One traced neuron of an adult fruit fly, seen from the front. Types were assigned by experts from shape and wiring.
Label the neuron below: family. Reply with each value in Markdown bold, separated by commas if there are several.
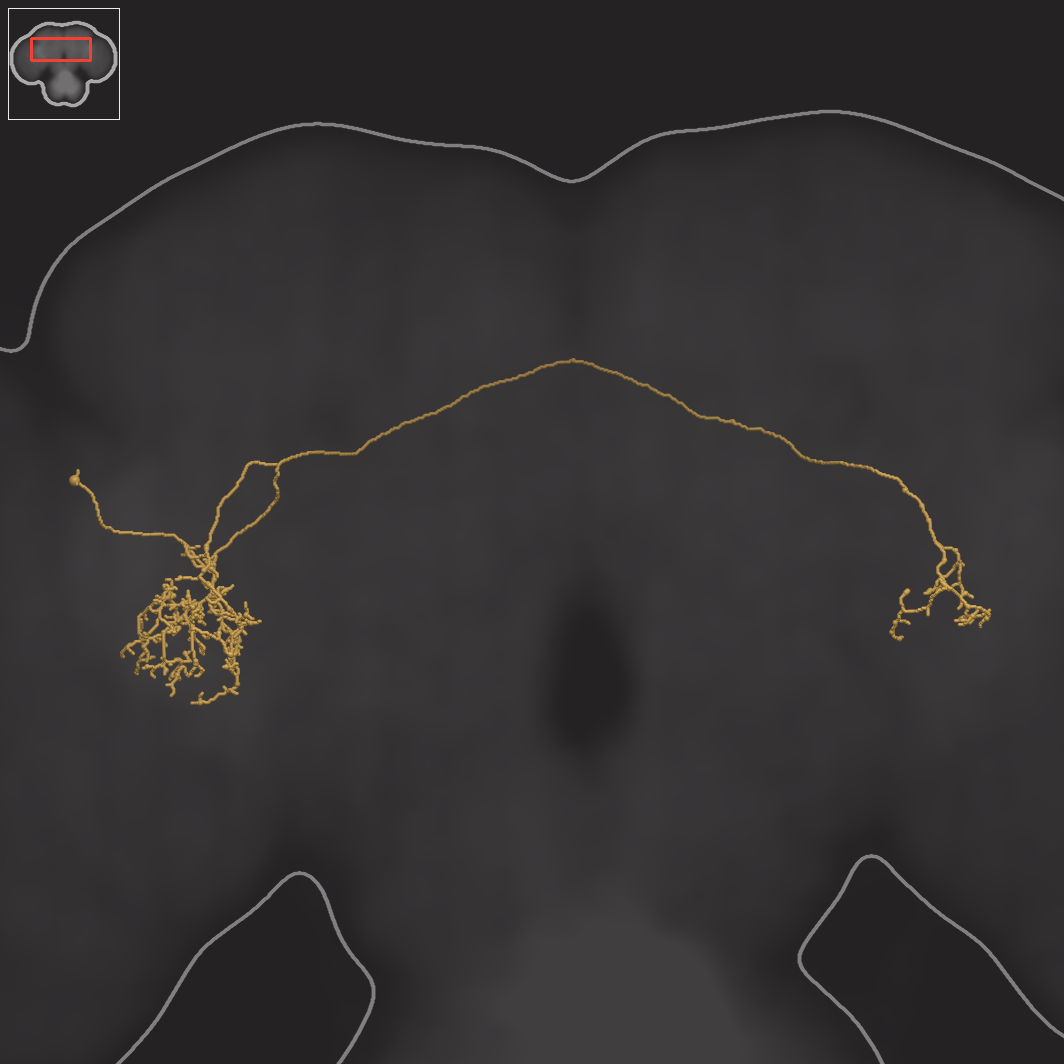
**hemilineage VLPl2_medial**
